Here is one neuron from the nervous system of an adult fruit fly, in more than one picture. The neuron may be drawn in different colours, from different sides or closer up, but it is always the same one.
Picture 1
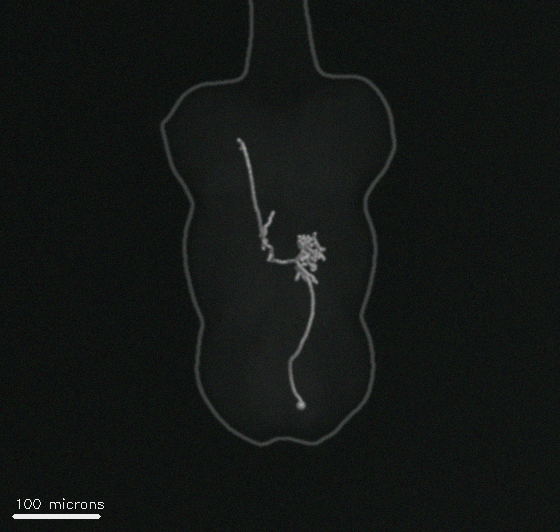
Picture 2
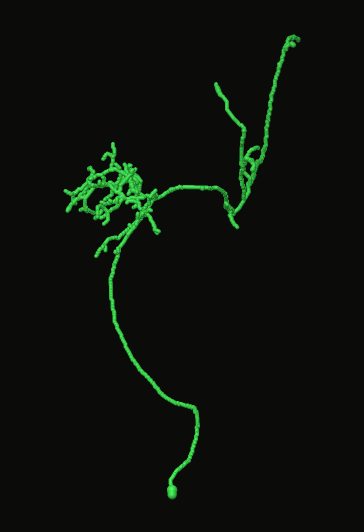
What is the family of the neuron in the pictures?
hemilineage 06A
